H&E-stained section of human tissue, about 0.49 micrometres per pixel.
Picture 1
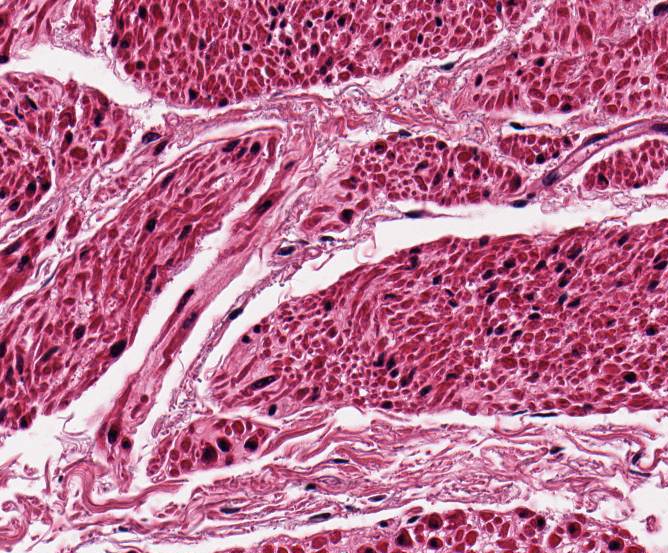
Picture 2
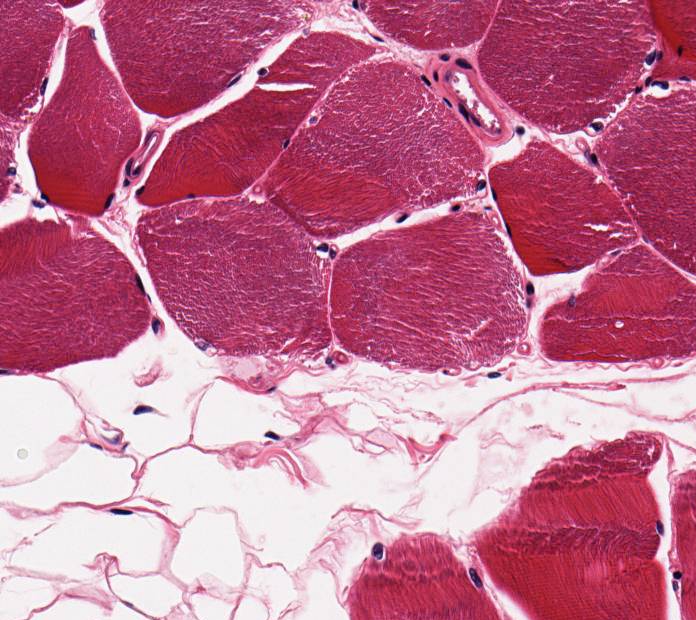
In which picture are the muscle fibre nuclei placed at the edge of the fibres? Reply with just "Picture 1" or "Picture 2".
Picture 2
